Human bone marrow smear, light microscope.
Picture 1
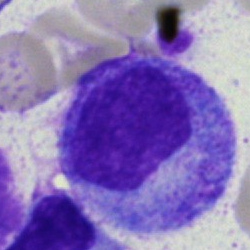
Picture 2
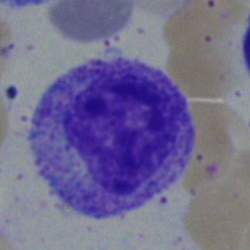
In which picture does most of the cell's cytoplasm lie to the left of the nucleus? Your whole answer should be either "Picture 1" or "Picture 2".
Picture 2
